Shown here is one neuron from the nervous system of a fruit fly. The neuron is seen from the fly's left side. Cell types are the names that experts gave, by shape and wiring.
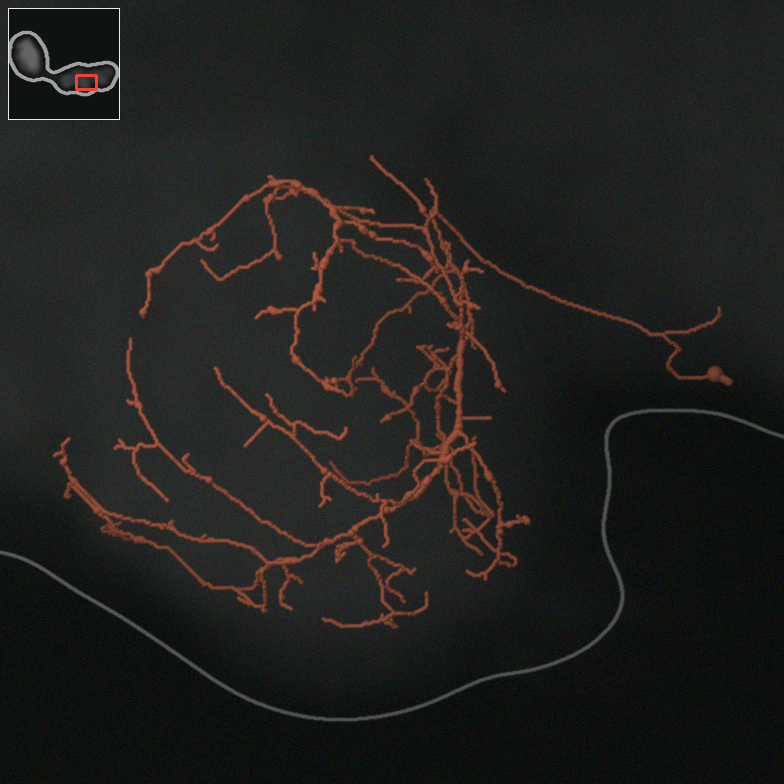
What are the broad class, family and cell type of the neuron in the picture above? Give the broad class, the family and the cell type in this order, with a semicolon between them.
nerve-cord intrinsic neuron; hemilineage 03A; IN03A071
